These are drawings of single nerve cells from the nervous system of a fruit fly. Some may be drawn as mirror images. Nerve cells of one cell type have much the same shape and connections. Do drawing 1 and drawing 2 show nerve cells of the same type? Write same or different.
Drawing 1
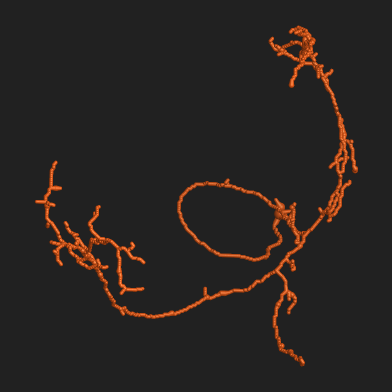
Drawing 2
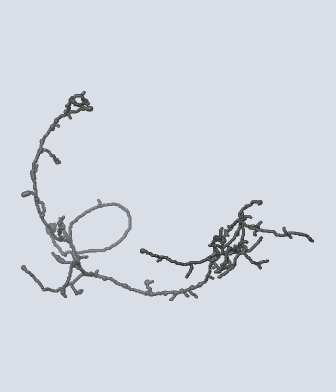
same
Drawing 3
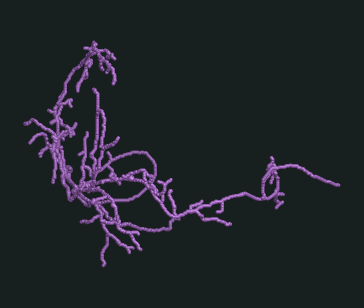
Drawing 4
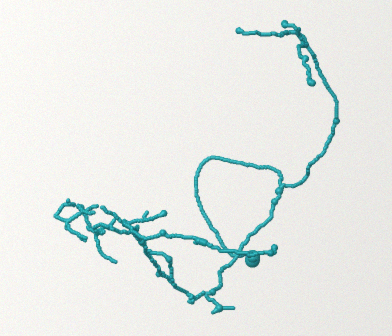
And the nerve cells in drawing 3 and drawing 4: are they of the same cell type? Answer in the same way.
same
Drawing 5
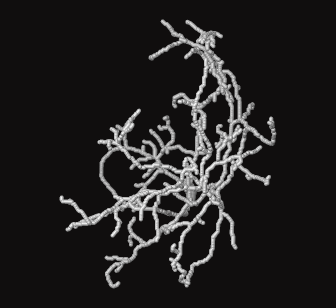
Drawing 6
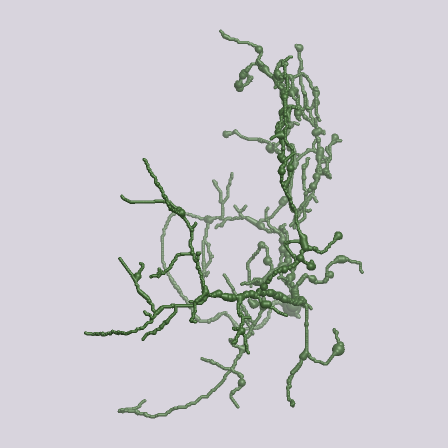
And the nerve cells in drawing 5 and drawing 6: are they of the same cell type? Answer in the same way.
same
